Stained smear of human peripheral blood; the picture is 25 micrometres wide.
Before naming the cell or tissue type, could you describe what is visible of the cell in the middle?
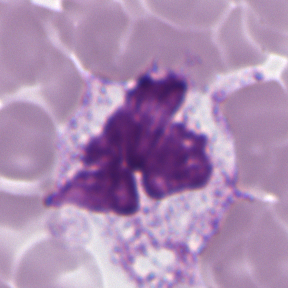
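I see the nucleus folded into three broad lobes that join at the centre. Fine lilac granules are scattered all through the cytoplasm. Below the nucleus, small clear spaces make the cytoplasm look lacy. This is a segmented neutrophil.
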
